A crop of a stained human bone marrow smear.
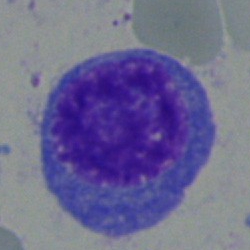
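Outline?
Roughly round, smooth edge.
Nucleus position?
Toward the top; wider band of cytoplasm below.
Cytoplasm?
Deep blue, no granules.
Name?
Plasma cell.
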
